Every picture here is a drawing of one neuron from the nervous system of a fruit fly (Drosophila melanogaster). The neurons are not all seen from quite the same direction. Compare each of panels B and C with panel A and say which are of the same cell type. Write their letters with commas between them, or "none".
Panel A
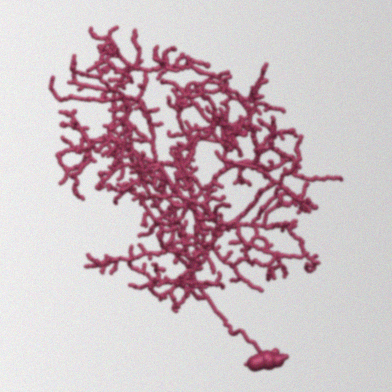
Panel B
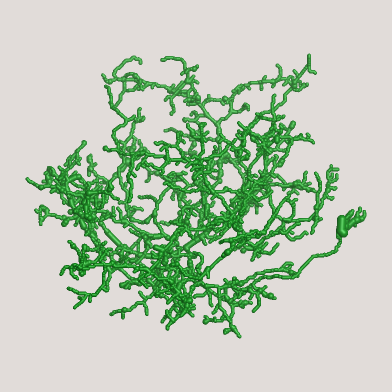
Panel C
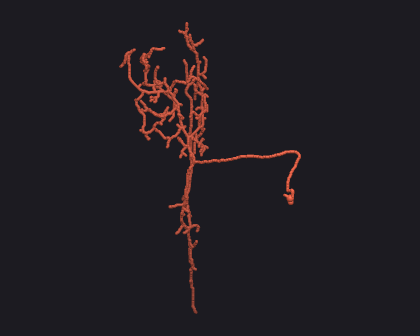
B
